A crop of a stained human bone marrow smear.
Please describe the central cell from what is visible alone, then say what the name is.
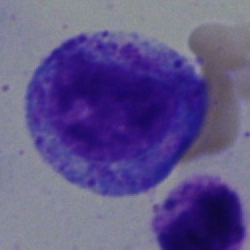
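On shape, the cell's outline is round and smooth. On proportion, the nucleus fills most of the cell. On colour, the cytoplasm is blue. On contents, dark purple granules are scattered through the cytoplasm. The cell is a promyelocyte.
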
